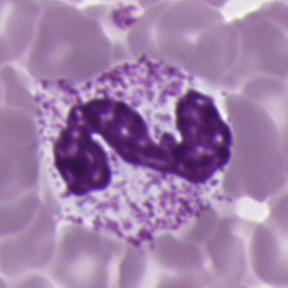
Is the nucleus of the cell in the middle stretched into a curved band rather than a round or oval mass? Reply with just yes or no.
Yes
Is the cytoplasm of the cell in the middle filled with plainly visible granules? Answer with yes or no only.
Yes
